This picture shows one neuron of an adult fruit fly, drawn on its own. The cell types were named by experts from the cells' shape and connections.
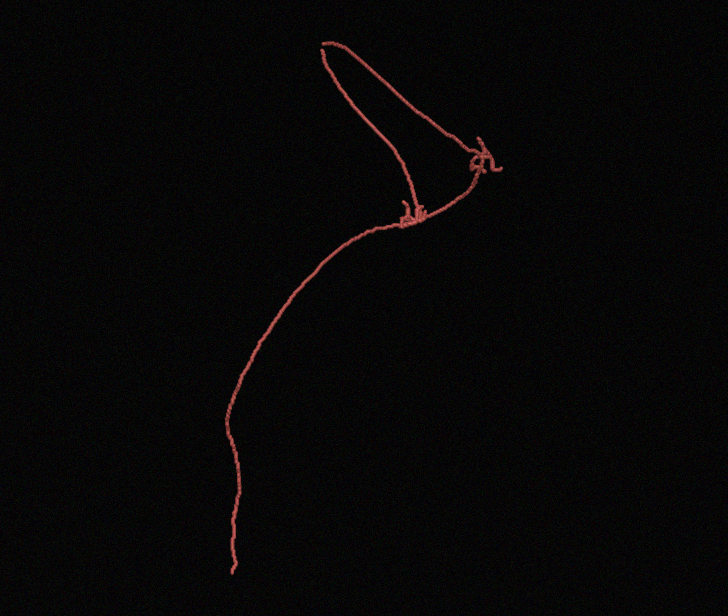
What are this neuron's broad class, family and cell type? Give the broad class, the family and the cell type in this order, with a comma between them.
sensory neuron entering the brain, class olfactory, ORN_VA4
